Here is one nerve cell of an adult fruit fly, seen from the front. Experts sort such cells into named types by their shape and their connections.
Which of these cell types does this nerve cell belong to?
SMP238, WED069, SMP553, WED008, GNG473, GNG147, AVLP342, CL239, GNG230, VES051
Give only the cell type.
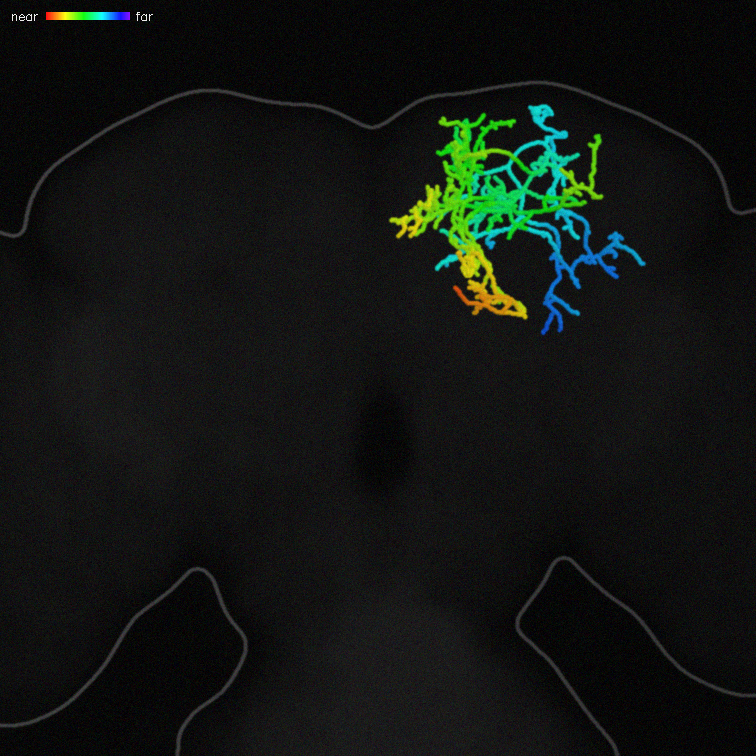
SMP238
